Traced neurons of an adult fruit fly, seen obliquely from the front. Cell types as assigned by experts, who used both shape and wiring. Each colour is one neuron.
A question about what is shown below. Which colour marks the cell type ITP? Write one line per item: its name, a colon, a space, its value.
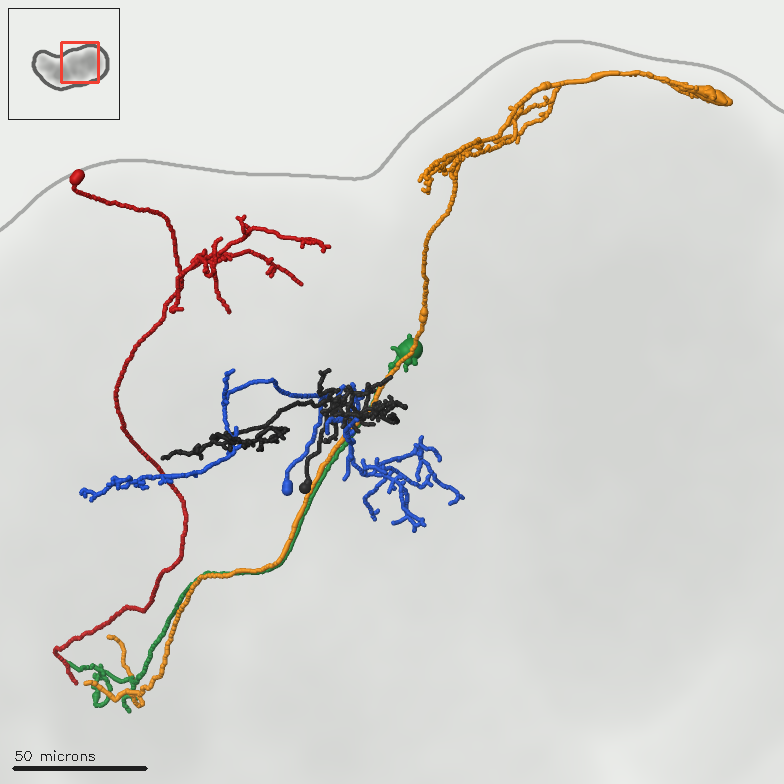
colour: green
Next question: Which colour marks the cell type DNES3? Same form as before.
colour: orange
